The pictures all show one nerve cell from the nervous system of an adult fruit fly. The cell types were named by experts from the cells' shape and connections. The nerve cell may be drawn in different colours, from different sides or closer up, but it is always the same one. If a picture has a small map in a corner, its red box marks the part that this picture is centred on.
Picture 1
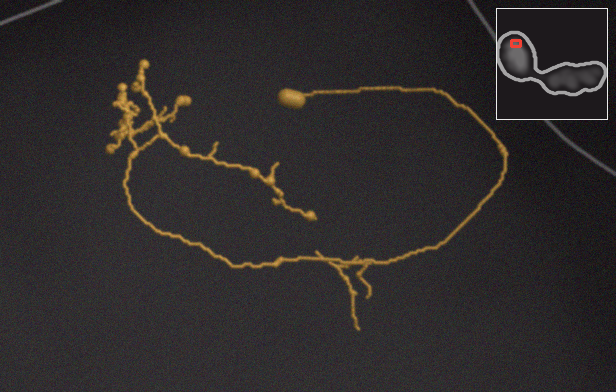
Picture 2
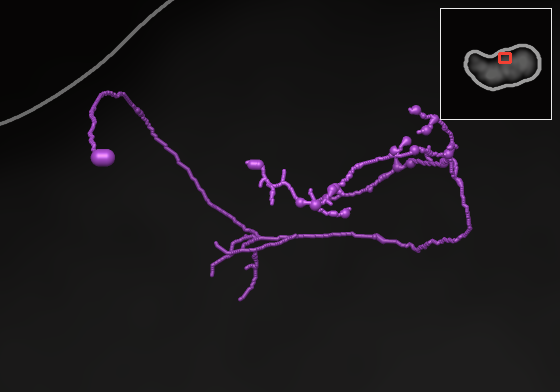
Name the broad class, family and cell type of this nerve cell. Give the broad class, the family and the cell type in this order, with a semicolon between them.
central-brain intrinsic neuron; hemilineage SLPad1_posterior; CB1457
